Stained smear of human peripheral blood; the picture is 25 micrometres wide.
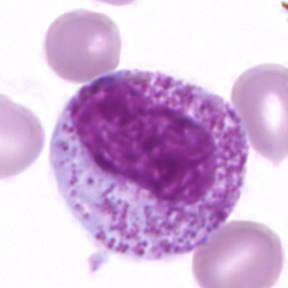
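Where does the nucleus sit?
Off-centre, toward the upper part of the cell.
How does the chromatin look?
Dark purple and patchy rather than smooth.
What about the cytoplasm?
Plentiful and pale lilac, with granules sparser in a pale zone at the lower left.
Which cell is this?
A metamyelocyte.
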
